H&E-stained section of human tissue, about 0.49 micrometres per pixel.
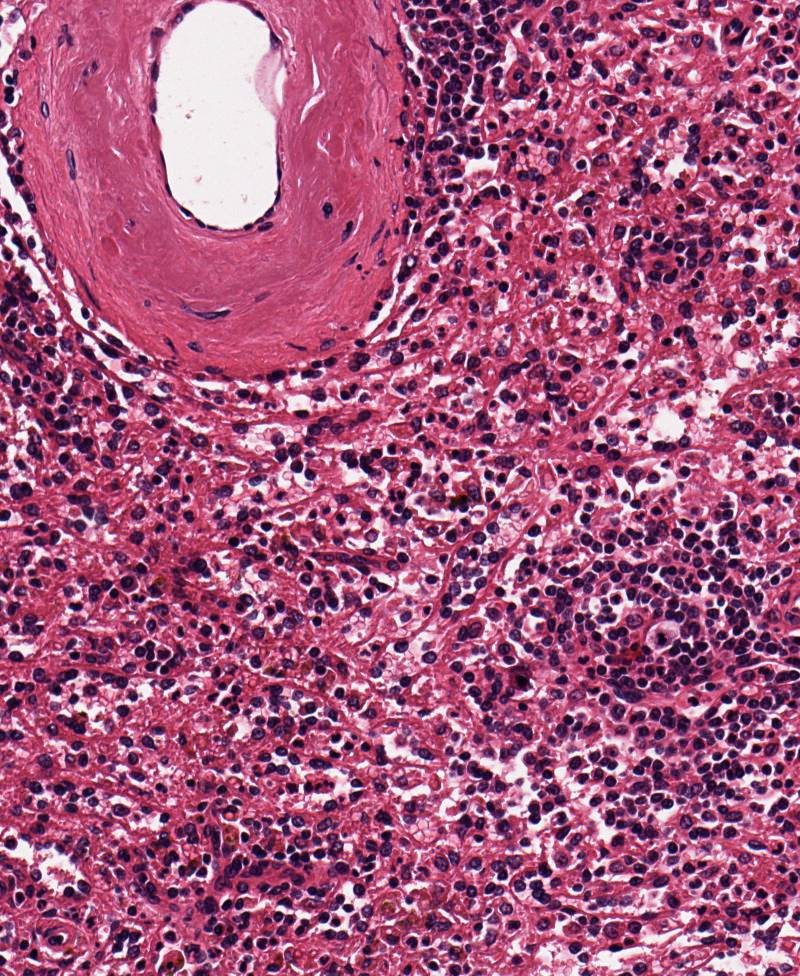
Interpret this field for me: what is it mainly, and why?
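The field mainly shows red pulp of the spleen. Across most of it, thin pink strands with elongated nuclei form a meshwork between the cells.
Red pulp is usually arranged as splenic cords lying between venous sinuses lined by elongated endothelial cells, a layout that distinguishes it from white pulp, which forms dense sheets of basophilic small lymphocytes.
In the upper left, a vessel has a thick, homogeneous, glassy pink wall much broader than its small oval, empty lumen. Small golden-brown granules are scattered among the cells, mainly in the lower left and centre.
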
